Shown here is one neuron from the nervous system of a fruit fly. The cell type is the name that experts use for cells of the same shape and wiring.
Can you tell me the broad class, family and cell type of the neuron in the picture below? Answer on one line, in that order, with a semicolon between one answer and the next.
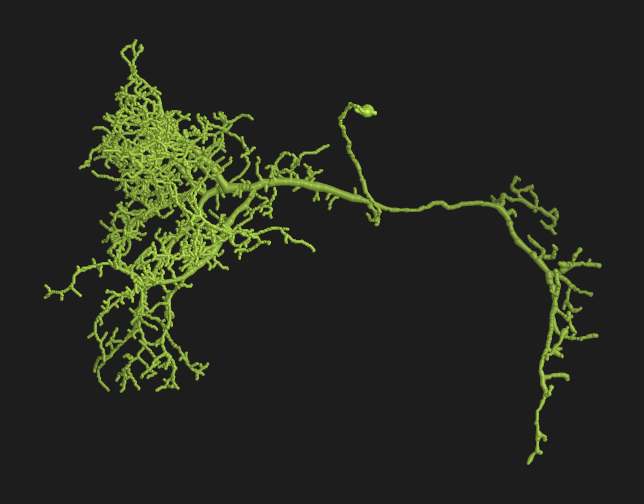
central-brain intrinsic neuron; hemilineage DM6_central2; PVLP141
